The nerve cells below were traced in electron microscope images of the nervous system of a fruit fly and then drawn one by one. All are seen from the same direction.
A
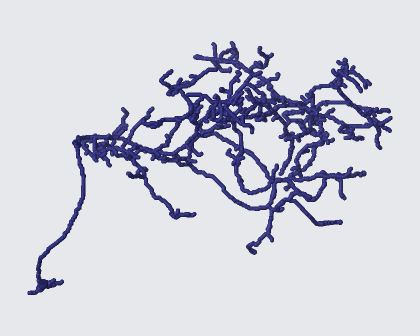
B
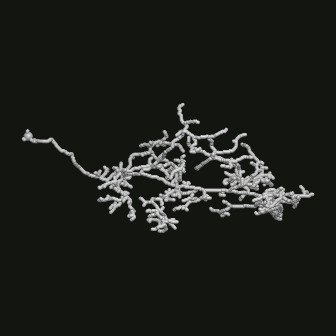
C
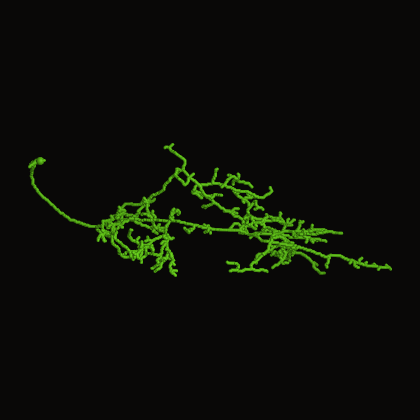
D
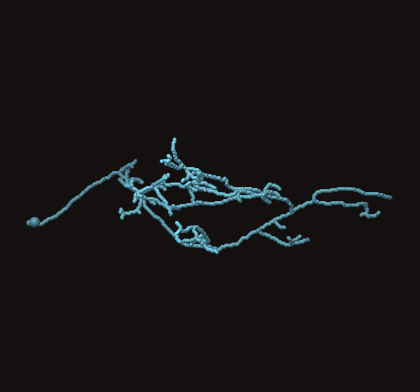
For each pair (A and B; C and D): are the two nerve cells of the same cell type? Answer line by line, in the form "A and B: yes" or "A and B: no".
A and B: yes
C and D: no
